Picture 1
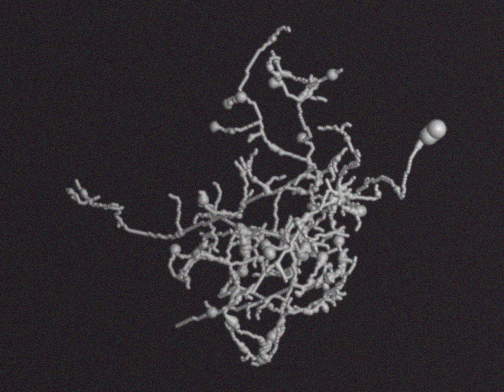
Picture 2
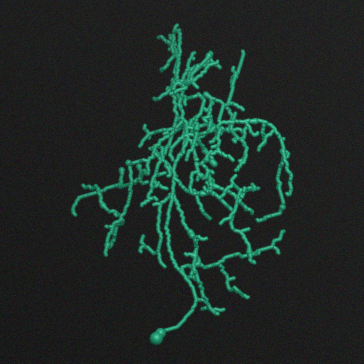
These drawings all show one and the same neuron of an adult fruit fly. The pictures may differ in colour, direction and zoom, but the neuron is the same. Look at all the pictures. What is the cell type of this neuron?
IN01B065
